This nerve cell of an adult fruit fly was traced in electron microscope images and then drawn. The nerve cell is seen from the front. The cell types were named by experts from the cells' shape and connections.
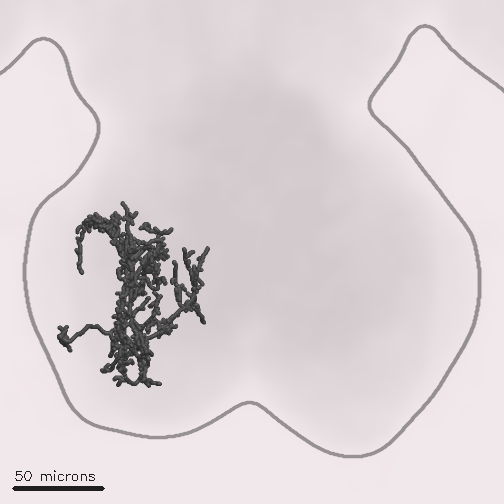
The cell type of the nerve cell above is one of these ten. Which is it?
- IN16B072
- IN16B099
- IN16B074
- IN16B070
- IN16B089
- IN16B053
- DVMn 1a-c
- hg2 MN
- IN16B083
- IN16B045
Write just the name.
IN16B045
